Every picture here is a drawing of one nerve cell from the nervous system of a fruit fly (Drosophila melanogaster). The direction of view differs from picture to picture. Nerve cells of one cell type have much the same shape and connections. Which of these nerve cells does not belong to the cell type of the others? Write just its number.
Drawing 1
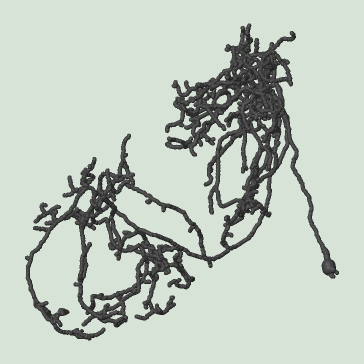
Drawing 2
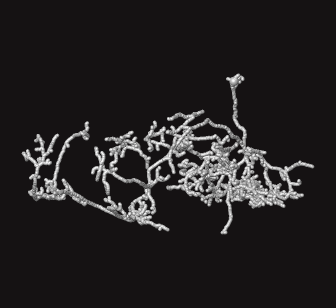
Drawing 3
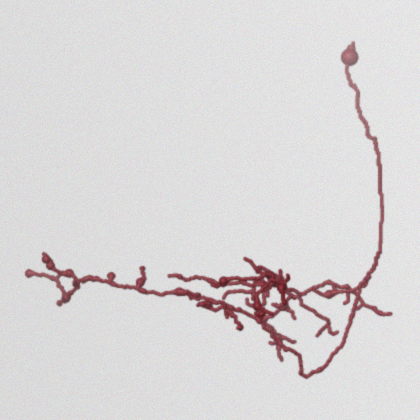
3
